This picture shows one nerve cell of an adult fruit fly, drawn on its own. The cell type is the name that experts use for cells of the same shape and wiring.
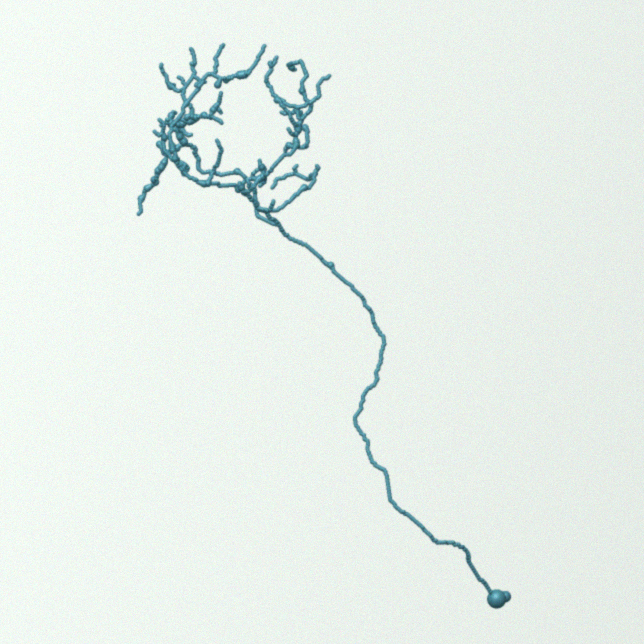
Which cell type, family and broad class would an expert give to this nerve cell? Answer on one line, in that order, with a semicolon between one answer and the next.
IN14A078; hemilineage 14A; nerve-cord intrinsic neuron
